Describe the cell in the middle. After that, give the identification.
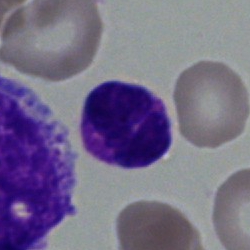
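Looking at the outline first: smooth and roughly round, though the sides seem slightly flattened. Dark nuclear material takes up nearly the whole cell. Its chromatin is very dark, densely condensed. I can find at most a scant rim of cytoplasm, and no broad pale zone around the nucleus. I'd call this cell a basophil.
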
